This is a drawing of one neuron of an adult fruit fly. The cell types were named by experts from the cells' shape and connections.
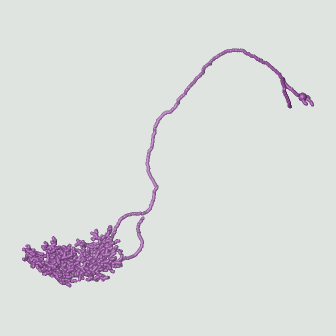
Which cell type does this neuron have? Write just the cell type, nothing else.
MeLo9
